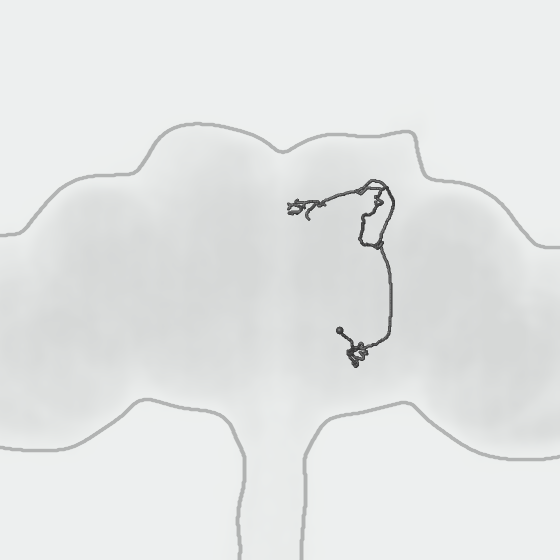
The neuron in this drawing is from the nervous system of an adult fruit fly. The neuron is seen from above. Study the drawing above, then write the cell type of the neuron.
KCa'b'-ap2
